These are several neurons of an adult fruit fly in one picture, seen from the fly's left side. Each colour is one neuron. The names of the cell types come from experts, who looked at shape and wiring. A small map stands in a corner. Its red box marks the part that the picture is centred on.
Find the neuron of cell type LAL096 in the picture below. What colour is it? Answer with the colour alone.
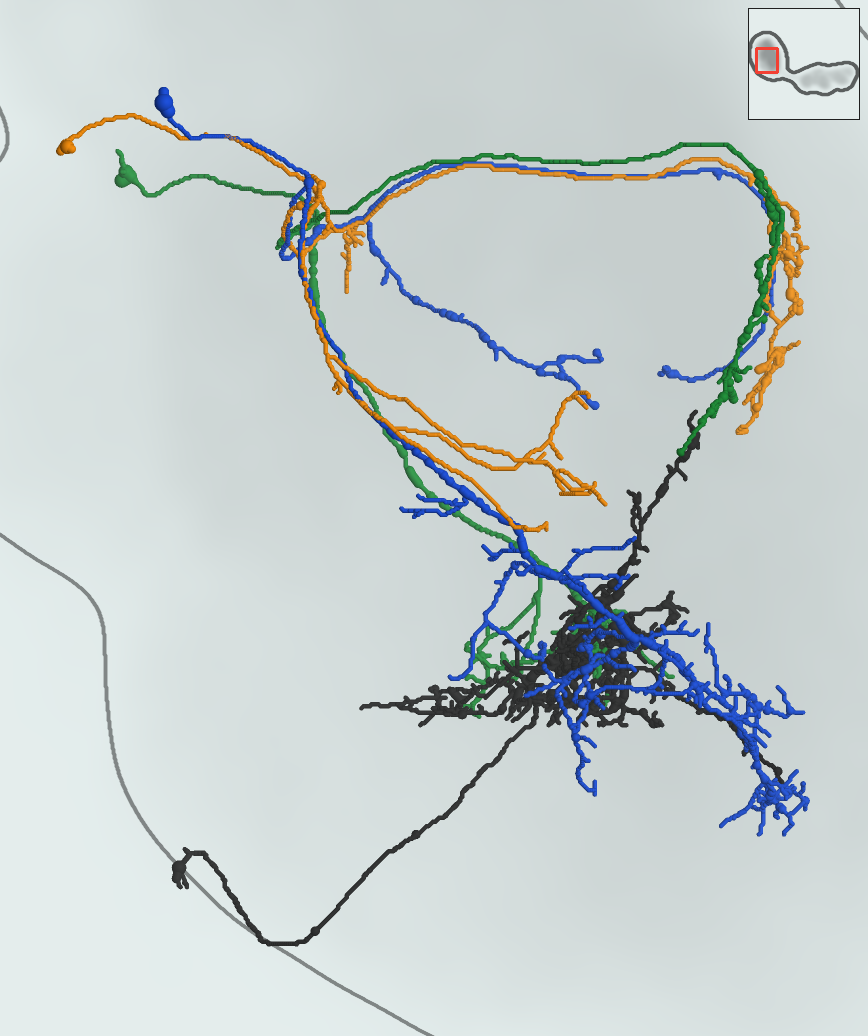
orange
